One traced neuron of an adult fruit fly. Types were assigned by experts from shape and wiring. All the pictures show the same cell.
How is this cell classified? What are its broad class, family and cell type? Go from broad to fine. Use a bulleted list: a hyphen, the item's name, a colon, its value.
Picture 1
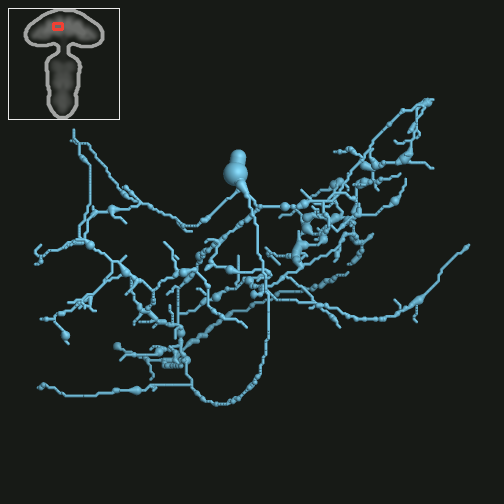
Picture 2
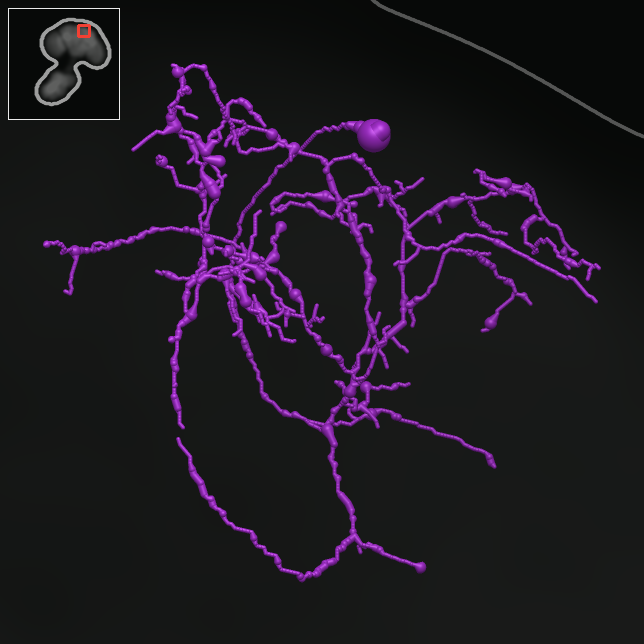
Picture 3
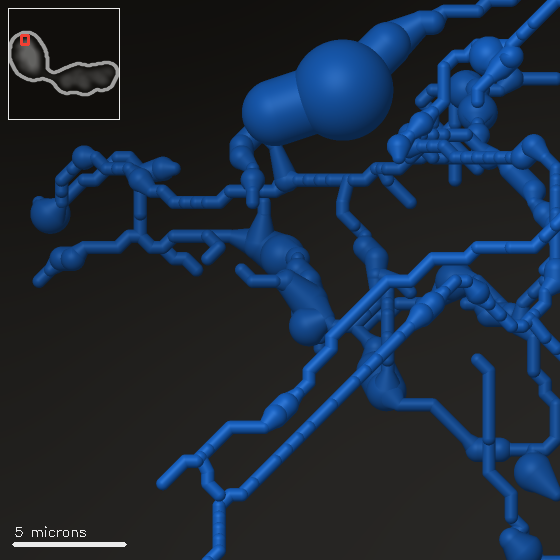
- broad class: central-brain intrinsic neuron
- family: hemilineage SMPpd1
- cell type: CB2572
